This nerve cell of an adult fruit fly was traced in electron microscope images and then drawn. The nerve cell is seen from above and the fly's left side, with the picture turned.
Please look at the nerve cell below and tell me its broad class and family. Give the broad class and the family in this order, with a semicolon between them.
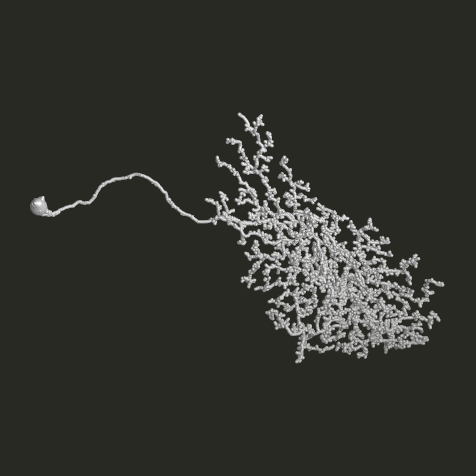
optic-lobe intrinsic neuron; Pm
